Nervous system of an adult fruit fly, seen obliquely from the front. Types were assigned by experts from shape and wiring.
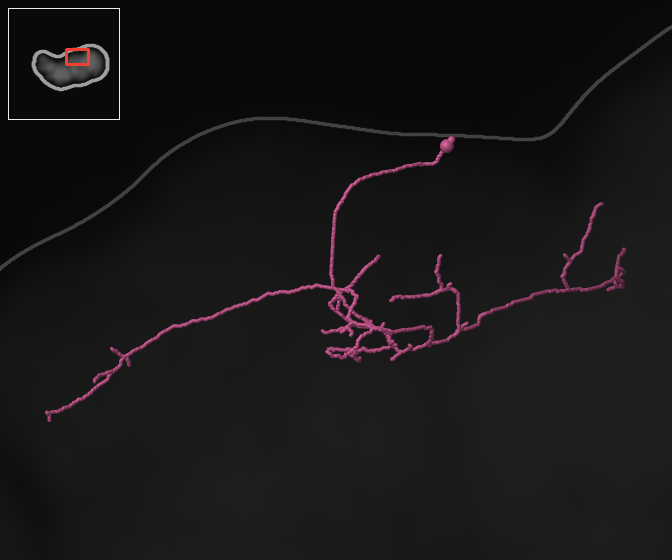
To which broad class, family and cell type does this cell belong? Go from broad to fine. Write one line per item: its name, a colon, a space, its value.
broad class: central-brain intrinsic neuron
family: hemilineage SMPp&v1_posterior
cell type: CL195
